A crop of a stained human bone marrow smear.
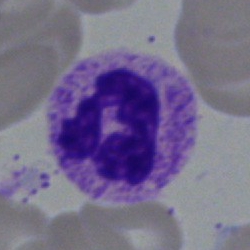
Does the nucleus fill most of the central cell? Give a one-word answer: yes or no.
No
